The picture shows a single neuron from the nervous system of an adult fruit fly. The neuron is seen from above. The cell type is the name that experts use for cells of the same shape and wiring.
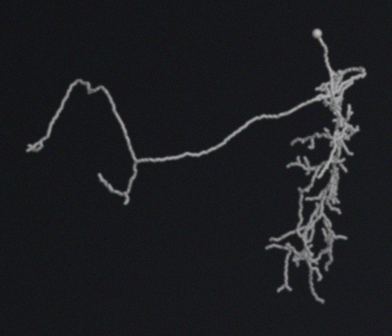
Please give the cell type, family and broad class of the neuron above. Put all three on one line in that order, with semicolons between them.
PLP122_b; hemilineage VLPd&p1_posterior; central-brain intrinsic neuron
